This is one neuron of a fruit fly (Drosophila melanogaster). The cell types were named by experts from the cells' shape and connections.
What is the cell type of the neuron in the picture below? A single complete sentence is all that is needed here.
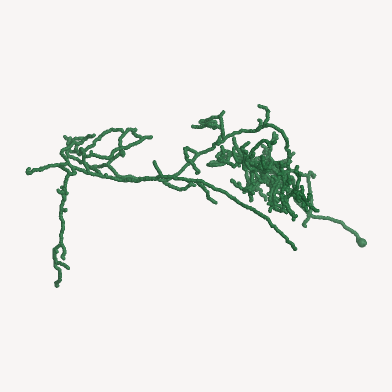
In the scheme of cell types, this neuron is INXXX339.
